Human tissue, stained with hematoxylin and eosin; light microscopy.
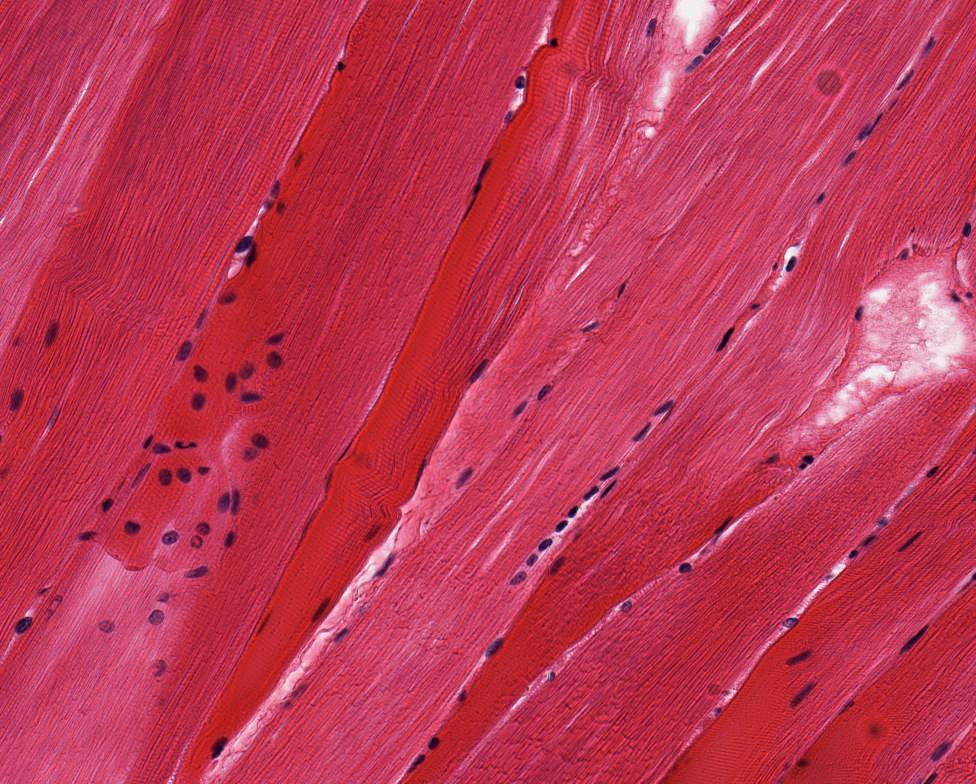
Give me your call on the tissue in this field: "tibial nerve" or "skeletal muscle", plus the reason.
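It's skeletal muscle, not tibial nerve.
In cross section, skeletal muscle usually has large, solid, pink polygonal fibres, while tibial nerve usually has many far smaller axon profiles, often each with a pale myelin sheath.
Here the fibres show fine cross-striations, and their dark, elongated nuclei lie at the fibre edges. A cluster of rounded dark nuclei sits left of centre.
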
